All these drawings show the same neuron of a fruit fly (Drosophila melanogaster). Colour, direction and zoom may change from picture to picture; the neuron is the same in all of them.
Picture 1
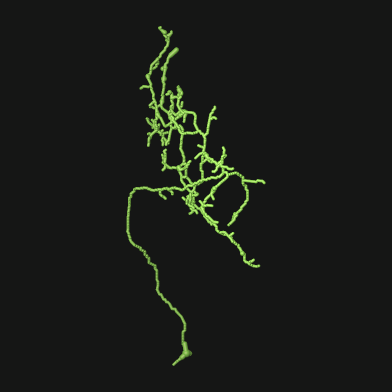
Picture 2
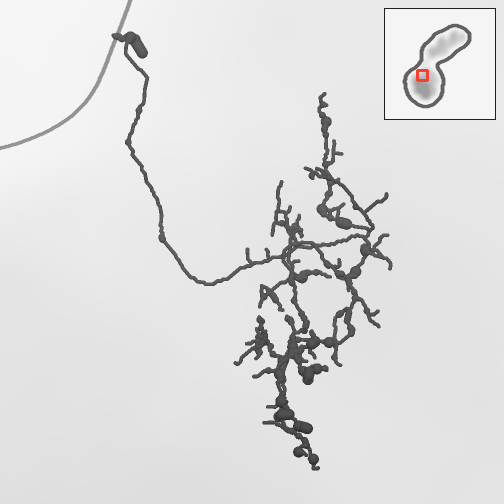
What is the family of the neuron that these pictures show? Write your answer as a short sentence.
The family is hemilineage LB3.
